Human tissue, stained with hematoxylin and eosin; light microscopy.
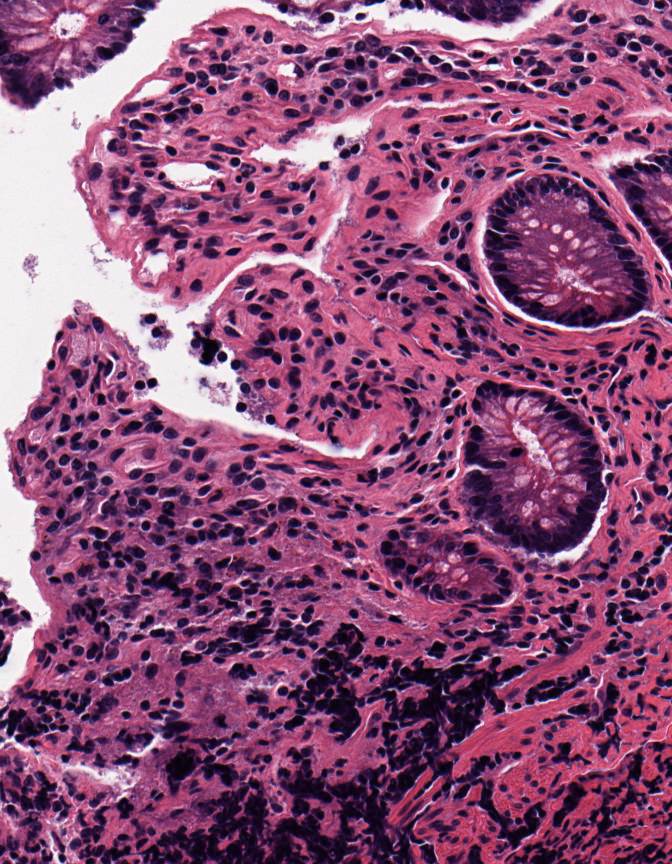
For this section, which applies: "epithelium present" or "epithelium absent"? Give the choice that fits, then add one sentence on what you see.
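Epithelium present. The crypt epithelial nuclei are dark, elongated and sit toward the outer base of each crypt.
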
